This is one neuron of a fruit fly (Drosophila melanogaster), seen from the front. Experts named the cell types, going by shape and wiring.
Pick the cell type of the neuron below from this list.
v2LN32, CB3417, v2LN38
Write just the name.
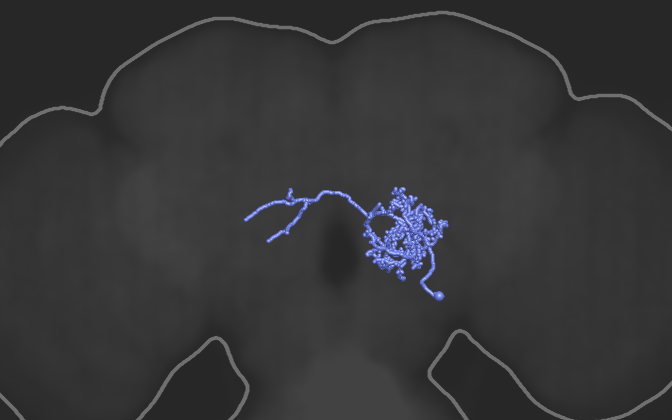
CB3417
